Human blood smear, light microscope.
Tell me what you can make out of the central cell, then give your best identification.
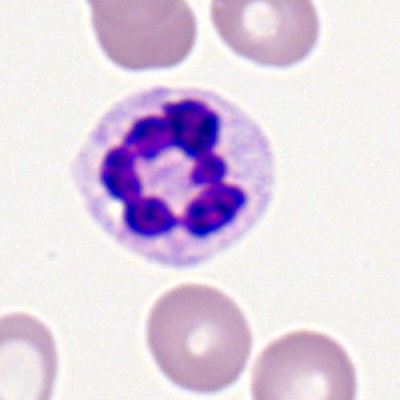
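First, the outline, which is round and smooth. Second, the nucleus, split into several separate lobes set in a ring around a pale central area. Third, the cytoplasm, plentiful and pale pinkish-lilac. Last, the name: segmented neutrophil.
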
